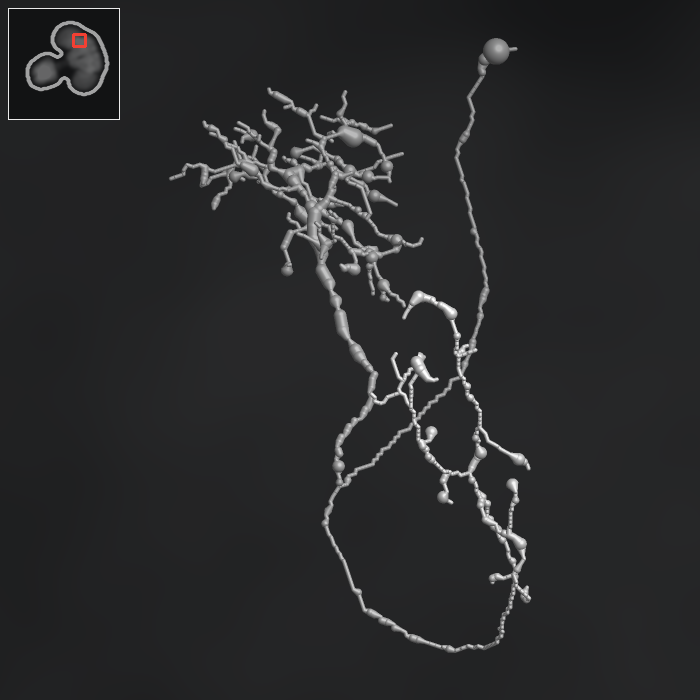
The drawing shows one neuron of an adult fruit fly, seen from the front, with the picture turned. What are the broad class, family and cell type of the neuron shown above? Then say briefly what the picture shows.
This is a visual projection neuron. The family is hemilineage VPNp3. It is of cell type LC21. Its cell body lies at the upper right of the picture. Dozens of branch ends can be seen.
